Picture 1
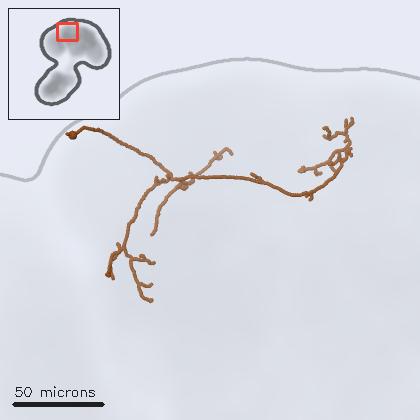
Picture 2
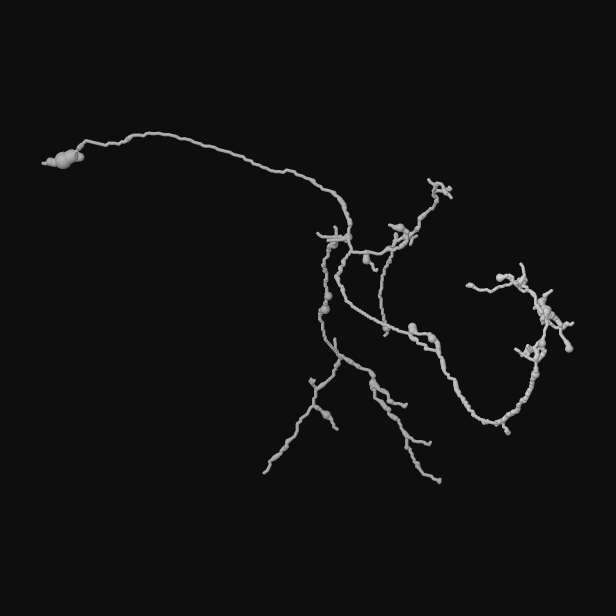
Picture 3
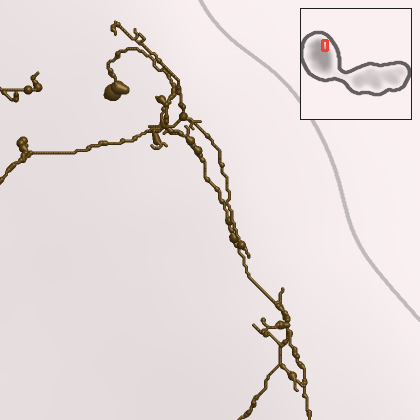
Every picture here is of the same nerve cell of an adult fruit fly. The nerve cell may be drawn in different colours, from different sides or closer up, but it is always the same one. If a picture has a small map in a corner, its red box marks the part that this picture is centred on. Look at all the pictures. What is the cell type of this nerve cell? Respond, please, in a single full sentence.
As a matter of cell type, the nerve cell is CB1011.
